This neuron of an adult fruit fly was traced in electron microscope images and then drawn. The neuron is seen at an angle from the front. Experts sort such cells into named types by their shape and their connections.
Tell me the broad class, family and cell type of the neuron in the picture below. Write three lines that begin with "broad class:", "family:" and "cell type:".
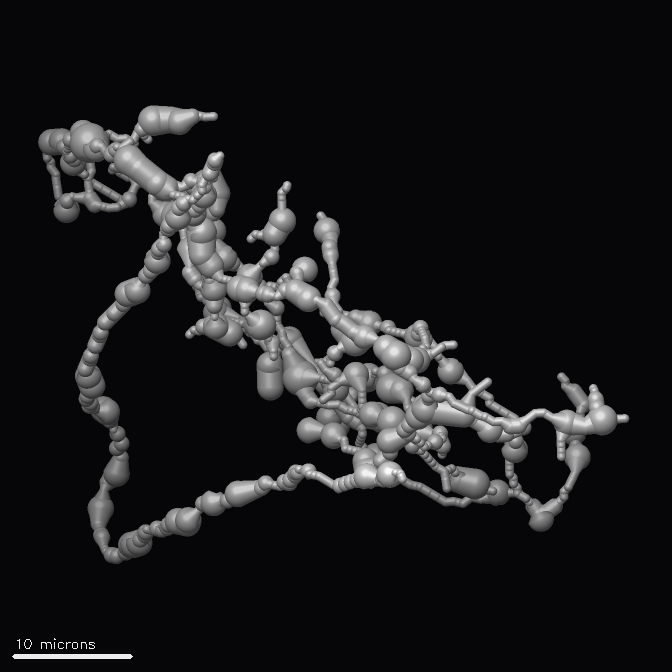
broad class: sensory neuron entering the brain
family: ENS
cell type: ENS2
